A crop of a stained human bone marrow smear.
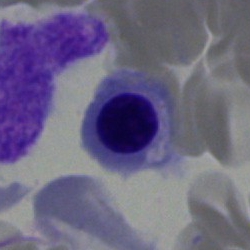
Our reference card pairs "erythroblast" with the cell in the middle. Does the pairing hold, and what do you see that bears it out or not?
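Erythroblast is the correct name here, and plasma cell can be set aside. The deciding feature is the cytoplasm, which is pale lavender-blue.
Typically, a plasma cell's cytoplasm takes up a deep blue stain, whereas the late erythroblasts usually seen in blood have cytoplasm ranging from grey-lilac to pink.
The chromatin is dense and dark purple throughout the nucleus, which does not match a plasma cell.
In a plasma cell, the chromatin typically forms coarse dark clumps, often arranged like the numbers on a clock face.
The remaining features are simply seen: the outline is roughly round, no nucleoli are visible, the cytoplasm forms a complete rim around the nucleus, and it contains no granules.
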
